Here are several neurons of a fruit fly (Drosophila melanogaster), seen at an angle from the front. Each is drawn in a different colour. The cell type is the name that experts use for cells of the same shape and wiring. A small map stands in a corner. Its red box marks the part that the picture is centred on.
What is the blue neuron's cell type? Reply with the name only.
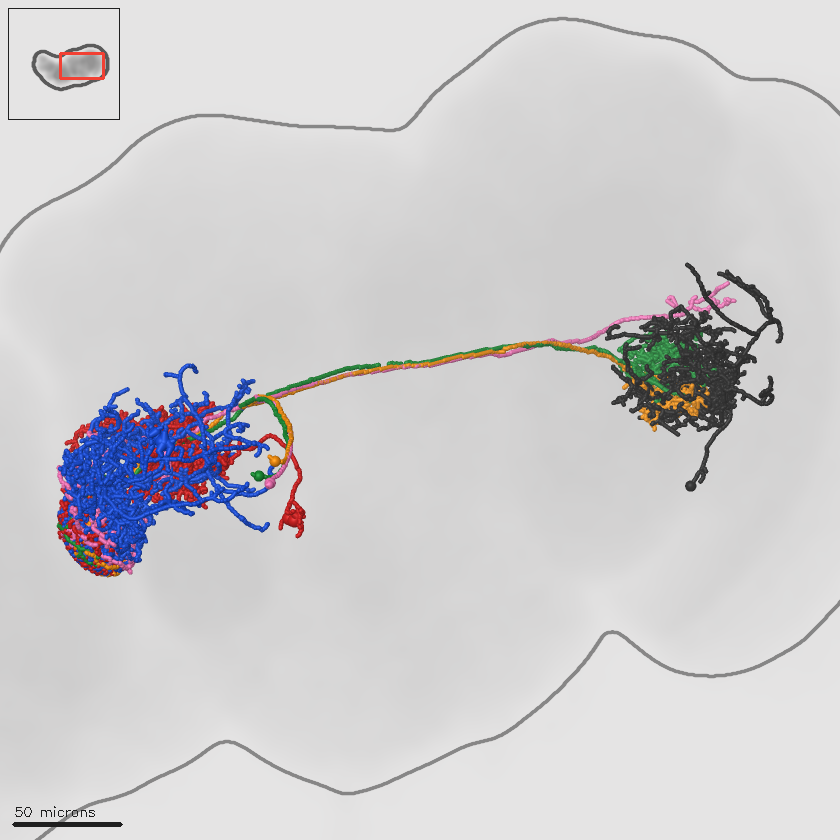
PVLP061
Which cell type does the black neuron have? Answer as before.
PVLP072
